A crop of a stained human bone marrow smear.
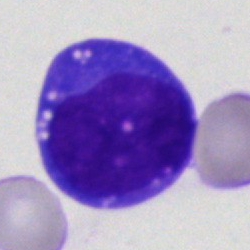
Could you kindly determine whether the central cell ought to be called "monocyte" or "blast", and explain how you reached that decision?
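This one is a blast rather than a monocyte, and the deep blue of its cytoplasm is what I weigh first.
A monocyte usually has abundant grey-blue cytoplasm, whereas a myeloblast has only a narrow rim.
Then the chromatin: finely textured, with no coarse dark clumps. The cytoplasm is widest at the upper left of the nucleus, where small clear vacuoles line the edge.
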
